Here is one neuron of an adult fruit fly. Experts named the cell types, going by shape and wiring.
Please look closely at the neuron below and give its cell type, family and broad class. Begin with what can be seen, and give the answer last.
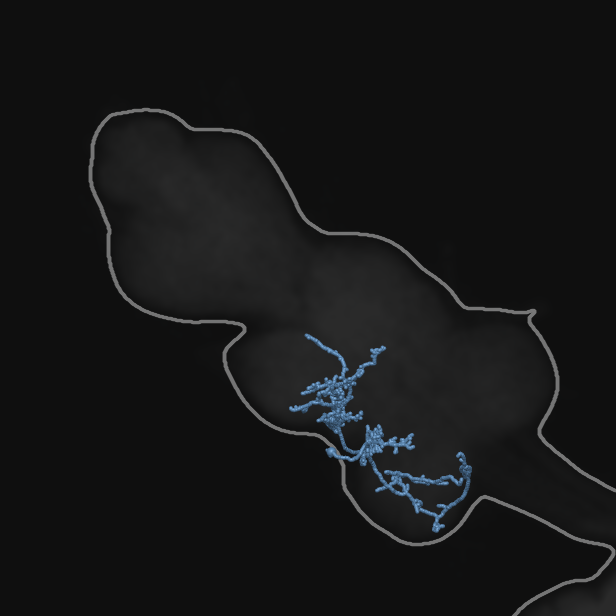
The cell body is at the bottom of the picture. In this view it is about as wide as it is tall. It is of cell type IN03A029. The family is hemilineage 03A. This is a nerve-cord intrinsic neuron.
